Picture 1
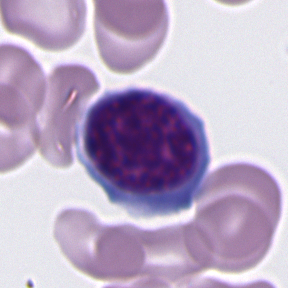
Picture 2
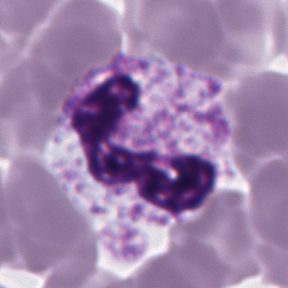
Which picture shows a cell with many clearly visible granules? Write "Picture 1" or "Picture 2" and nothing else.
Picture 2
